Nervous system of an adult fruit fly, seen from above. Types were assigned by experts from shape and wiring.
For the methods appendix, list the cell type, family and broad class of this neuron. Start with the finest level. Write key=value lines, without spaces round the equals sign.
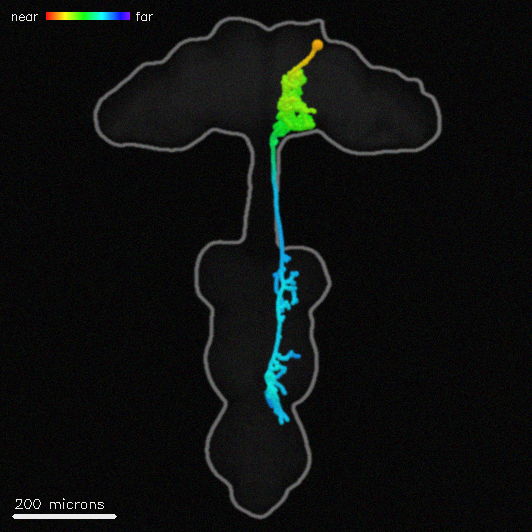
cell_type=DNa16
family=hemilineage WEDd1
broad_class=descending neuron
